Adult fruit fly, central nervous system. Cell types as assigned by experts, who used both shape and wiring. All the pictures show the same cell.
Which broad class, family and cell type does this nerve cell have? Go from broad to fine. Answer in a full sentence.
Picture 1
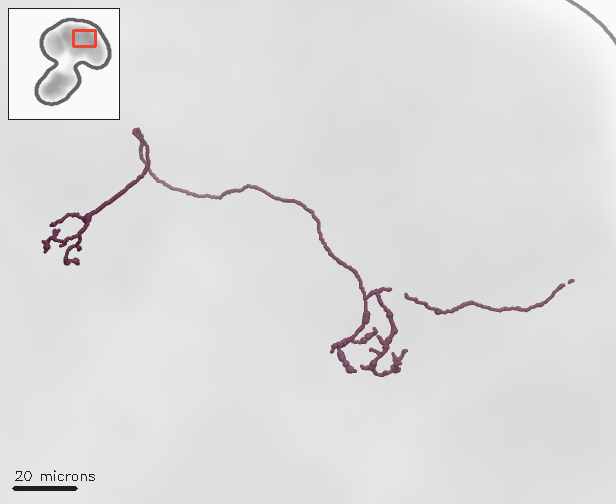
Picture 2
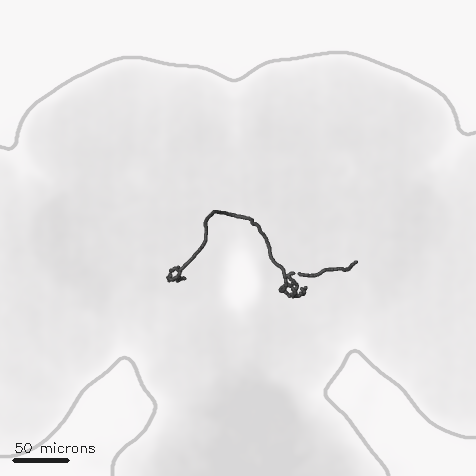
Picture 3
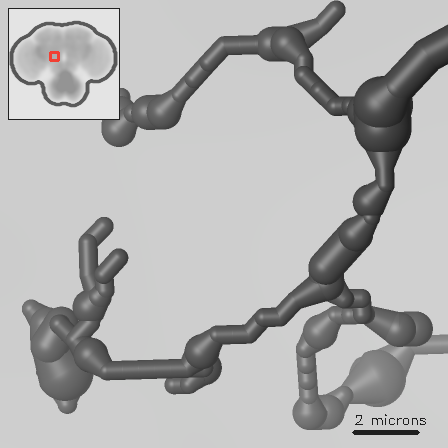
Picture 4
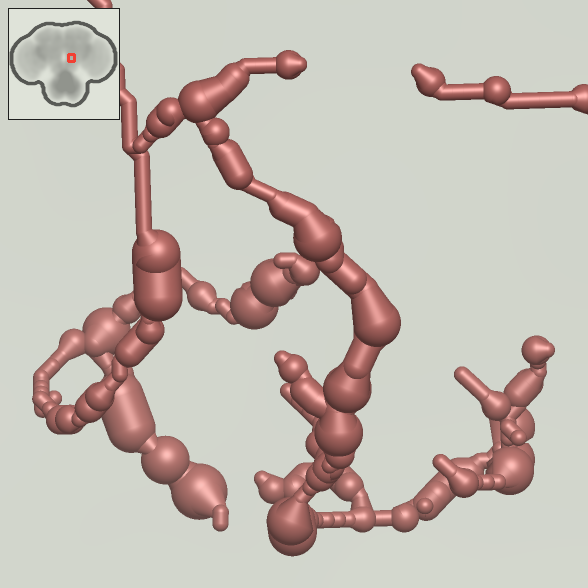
A sensory neuron entering the brain of class olfactory, type ORN_VA3.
